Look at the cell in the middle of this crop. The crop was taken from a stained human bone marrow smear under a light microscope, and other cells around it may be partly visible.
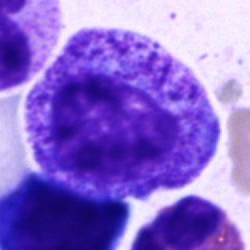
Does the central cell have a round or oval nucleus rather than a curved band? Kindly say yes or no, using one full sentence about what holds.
Yes, what the nucleus forms is a compact round or oval shape.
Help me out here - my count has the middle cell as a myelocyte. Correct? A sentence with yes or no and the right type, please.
No, rather than being a myelocyte, the central cell is a promyelocyte.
